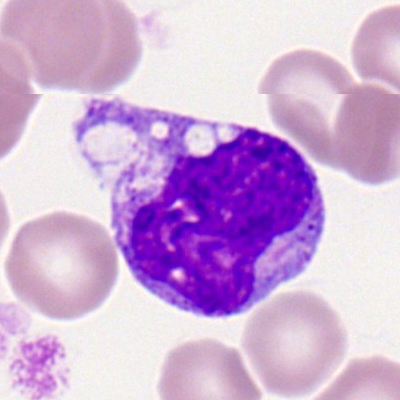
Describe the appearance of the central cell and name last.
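Its outline is irregular, ragged and frayed at the upper left, where the pale greyish-lilac cytoplasm is most plentiful. Deep purple chromatin forms a coarse lace with some darker clumps. Several clear round vacuoles lie in the cytoplasm along the upper edge of the nucleus. This is a monocyte.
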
